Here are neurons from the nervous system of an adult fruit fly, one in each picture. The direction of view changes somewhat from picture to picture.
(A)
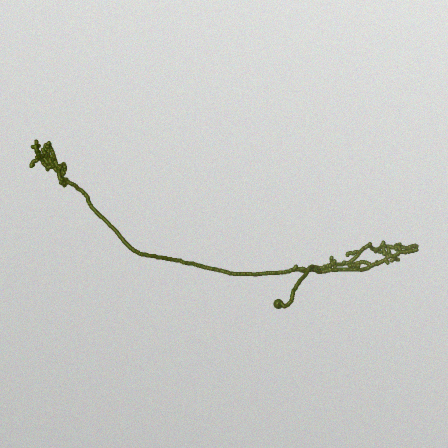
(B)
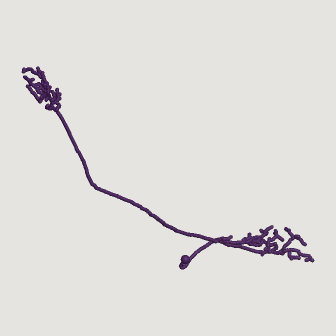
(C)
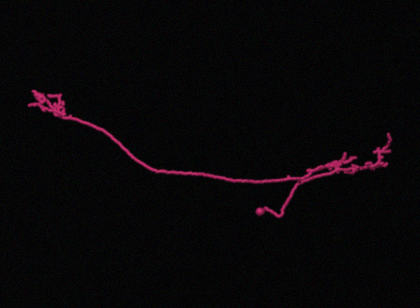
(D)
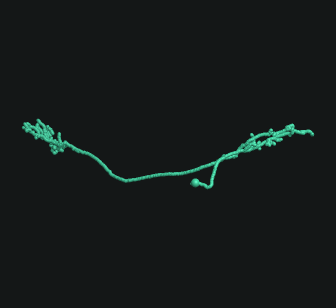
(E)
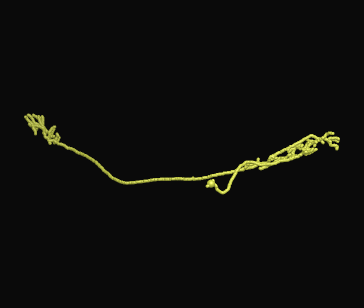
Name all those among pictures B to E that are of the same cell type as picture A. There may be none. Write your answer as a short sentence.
Picture C and picture E are of the same cell type.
